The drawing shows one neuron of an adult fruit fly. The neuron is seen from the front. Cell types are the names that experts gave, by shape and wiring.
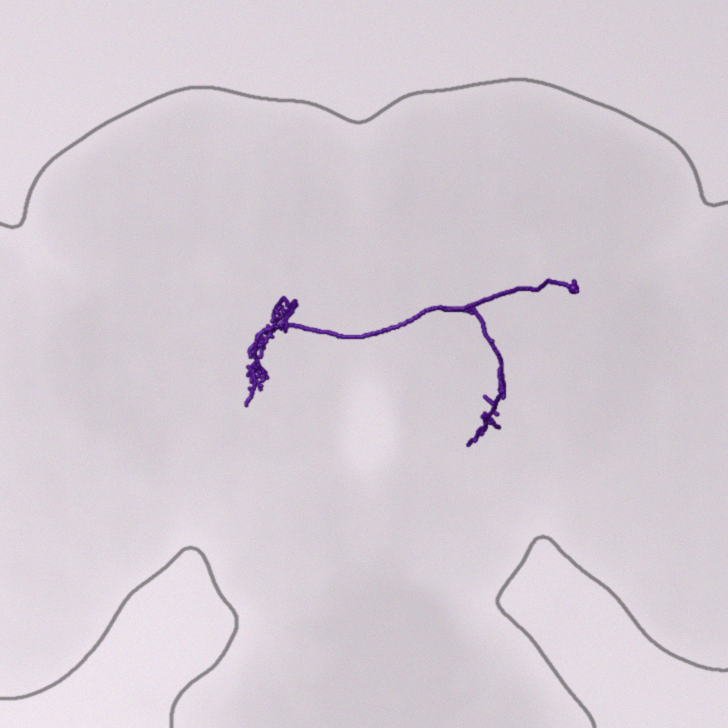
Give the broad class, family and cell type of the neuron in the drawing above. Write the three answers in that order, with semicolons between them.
central-brain intrinsic neuron; hemilineage AOTUv3_ventral; LAL096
